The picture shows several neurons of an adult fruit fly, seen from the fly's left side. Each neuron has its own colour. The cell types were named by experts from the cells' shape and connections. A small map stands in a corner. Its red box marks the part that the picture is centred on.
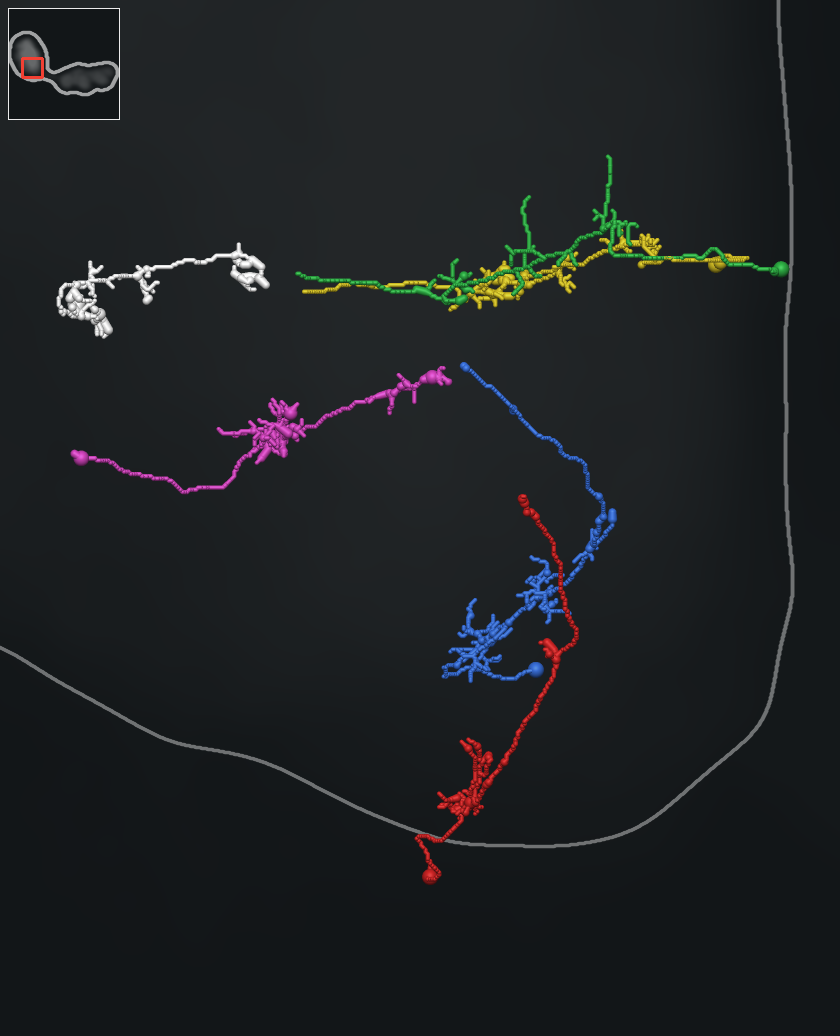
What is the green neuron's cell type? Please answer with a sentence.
The cell type is C2.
